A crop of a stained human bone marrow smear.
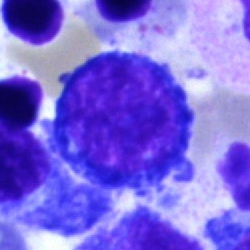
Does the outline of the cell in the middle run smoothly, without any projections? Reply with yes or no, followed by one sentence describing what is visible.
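No. Small rounded blebs bulge out from the cell edge.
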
